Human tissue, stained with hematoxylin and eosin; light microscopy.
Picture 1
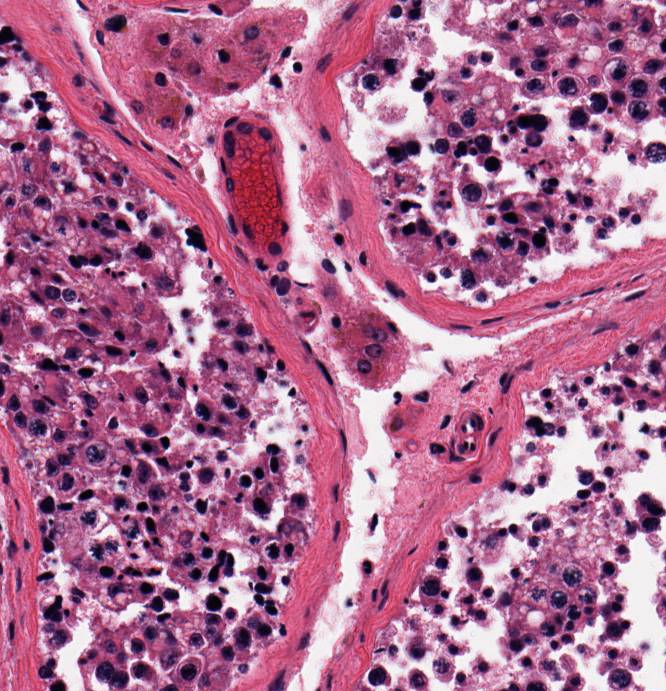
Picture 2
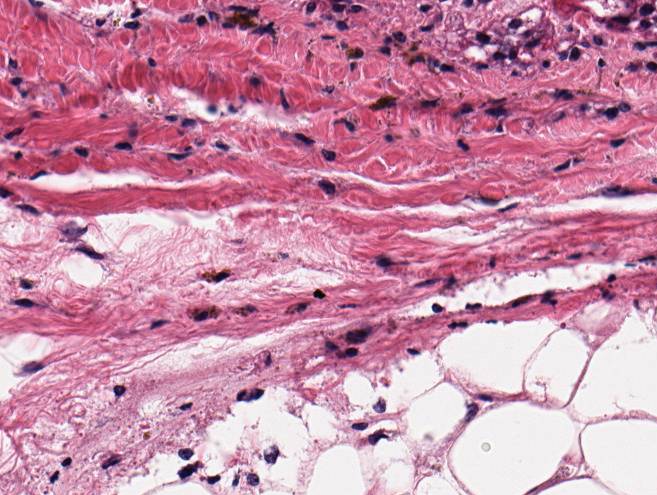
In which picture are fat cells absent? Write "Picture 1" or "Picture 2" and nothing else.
Picture 1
